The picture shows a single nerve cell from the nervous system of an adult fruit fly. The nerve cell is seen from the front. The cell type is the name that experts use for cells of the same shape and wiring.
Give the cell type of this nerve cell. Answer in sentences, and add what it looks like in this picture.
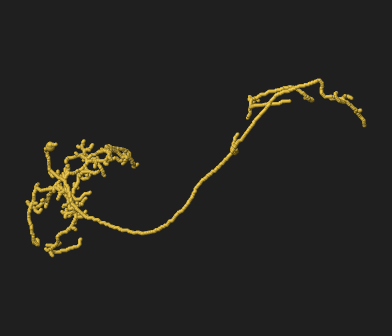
Its cell type is LHAD1b4. It is a central-brain intrinsic neuron. In this view it is wider than it is tall.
